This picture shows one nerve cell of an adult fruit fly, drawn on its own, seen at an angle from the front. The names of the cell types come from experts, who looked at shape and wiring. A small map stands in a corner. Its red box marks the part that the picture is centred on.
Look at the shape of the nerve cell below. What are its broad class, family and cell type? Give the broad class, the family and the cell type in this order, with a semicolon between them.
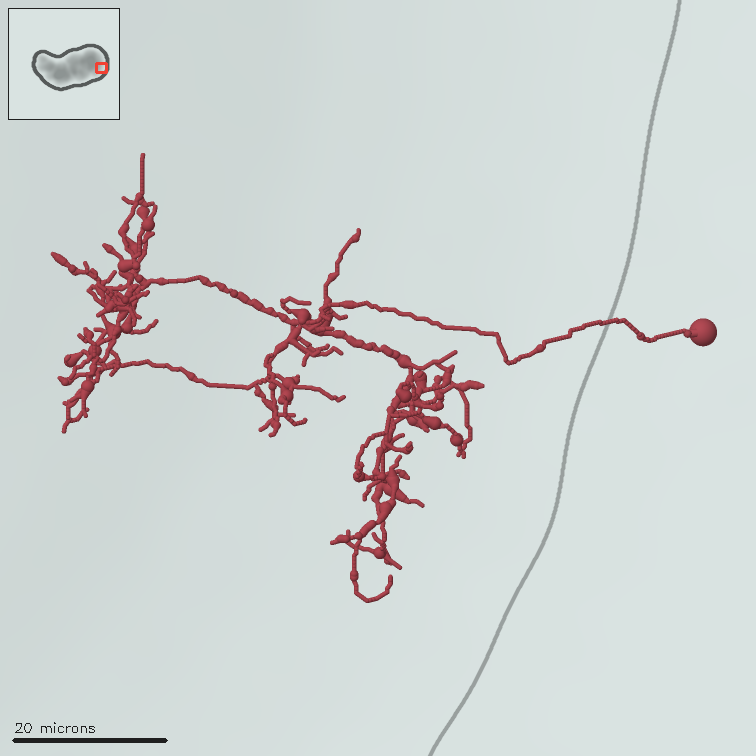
optic-lobe intrinsic neuron; Mi; Mi14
